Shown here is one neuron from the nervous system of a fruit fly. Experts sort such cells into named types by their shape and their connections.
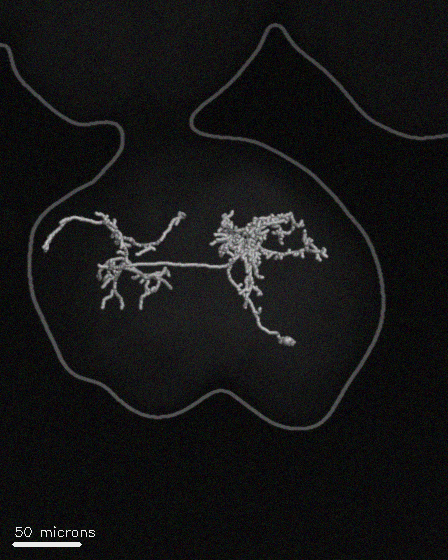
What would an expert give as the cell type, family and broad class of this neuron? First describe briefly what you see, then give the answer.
From left to right in the picture it spans about 200 microns. The picture shows dozens of branch ends. The cell type is IN12B014. The family is hemilineage 12B. This is a nerve-cord intrinsic neuron.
